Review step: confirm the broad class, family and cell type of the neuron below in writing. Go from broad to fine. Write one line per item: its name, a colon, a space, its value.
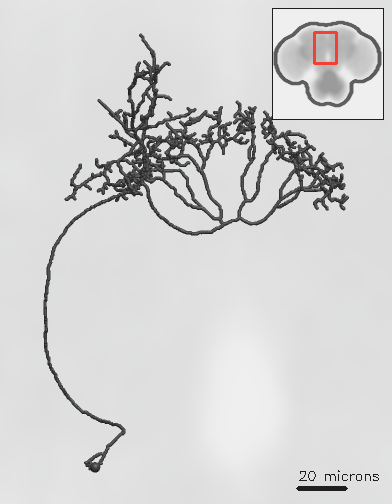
broad class: central-brain intrinsic neuron
family: hemilineage LALv1_dorsal
cell type: FB5L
